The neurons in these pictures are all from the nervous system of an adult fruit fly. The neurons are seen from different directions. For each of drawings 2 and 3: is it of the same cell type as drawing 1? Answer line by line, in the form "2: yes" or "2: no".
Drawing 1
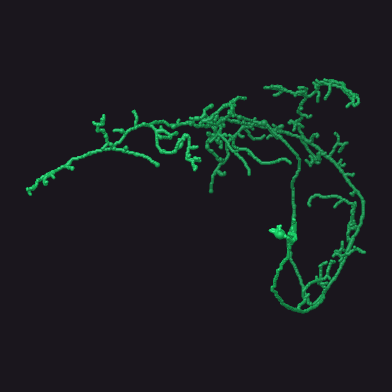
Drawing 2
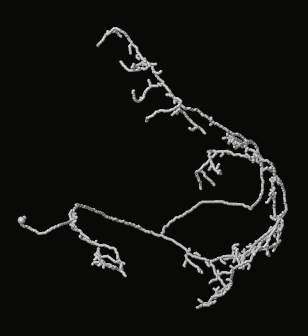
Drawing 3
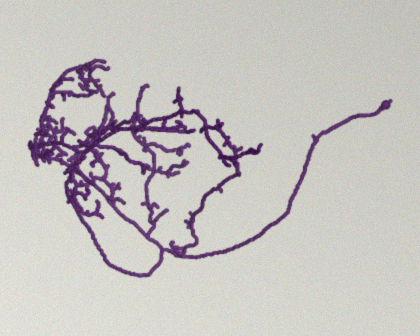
2: yes
3: yes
